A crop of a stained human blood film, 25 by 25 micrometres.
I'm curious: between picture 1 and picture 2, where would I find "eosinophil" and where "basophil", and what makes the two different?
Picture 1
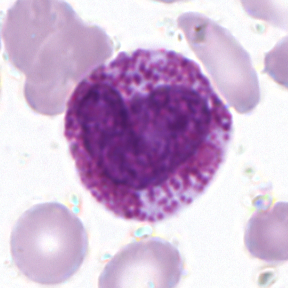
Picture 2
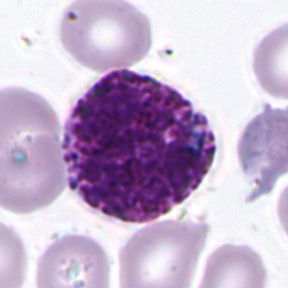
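Picture 1 shows the eosinophil; picture 2 shows the basophil. First point, the nucleus: in picture 1 its chromatin can be seen, dense and dark purple, whereas in picture 2 the granules hide the nucleus so that its shape cannot be made out.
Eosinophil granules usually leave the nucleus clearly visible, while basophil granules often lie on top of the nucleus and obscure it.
Second point, granule colour: reddish-purple in picture 1, dark purple in picture 2. Third point, granule form: both cells are packed with coarse granules, and those in picture 1 are round and fairly uniform in size. Remaining items: the eosinophil is about 15 micrometres across, and the basophil has a roughly round outline with a small pale patch among the granules near its right edge.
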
